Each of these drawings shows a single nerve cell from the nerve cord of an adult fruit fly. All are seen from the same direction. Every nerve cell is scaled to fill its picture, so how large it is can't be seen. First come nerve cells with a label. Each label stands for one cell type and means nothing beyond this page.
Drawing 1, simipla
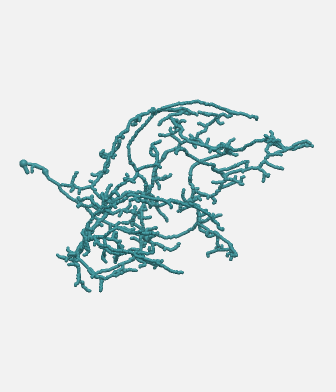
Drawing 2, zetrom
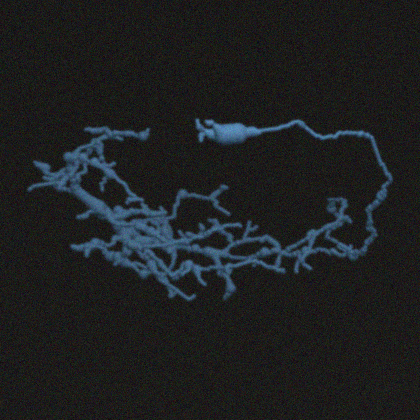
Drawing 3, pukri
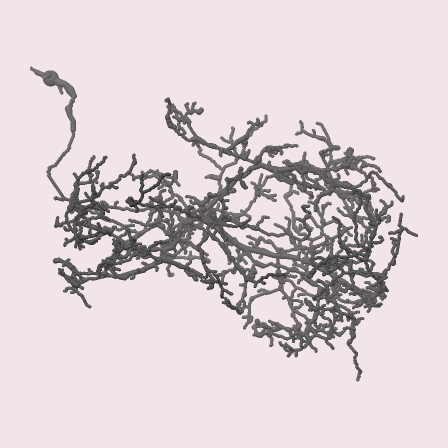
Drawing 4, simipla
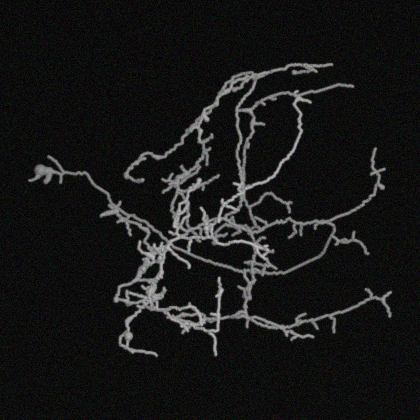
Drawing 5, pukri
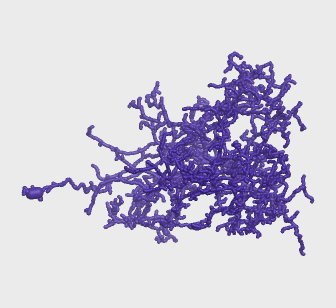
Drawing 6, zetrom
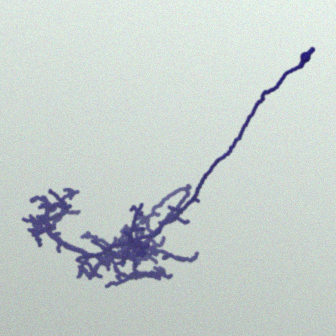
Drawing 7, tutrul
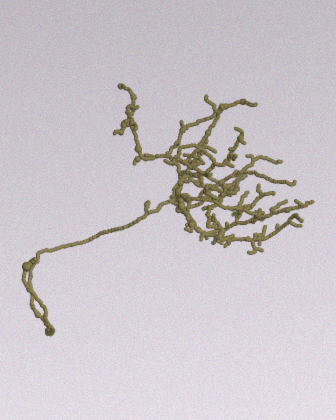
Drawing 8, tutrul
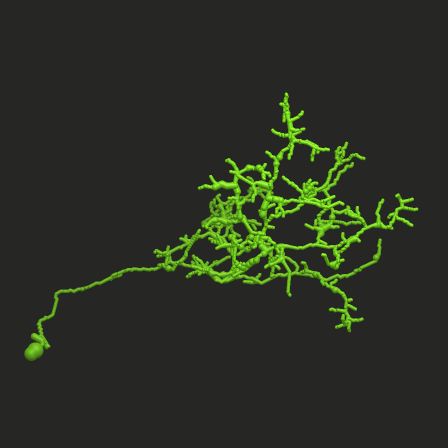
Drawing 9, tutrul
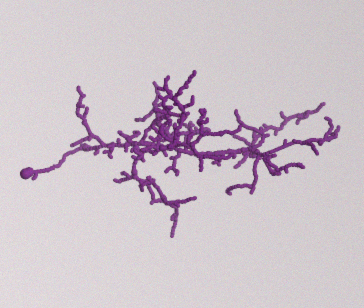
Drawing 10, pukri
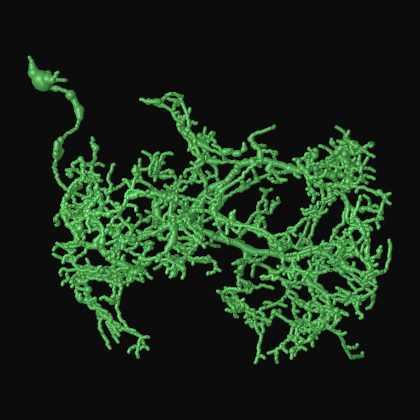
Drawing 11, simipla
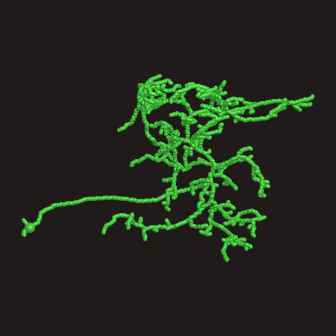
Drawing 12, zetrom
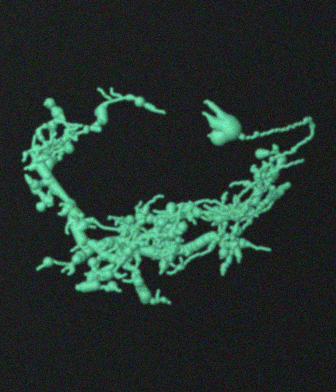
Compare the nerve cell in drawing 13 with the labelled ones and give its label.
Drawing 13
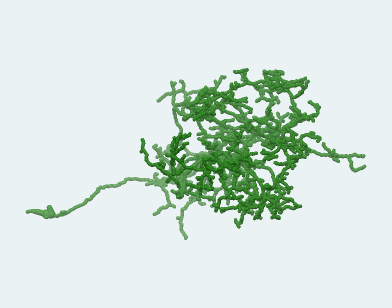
pukri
